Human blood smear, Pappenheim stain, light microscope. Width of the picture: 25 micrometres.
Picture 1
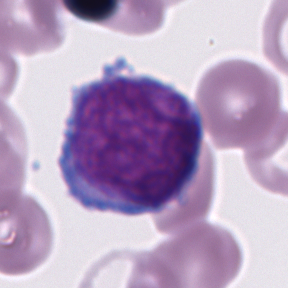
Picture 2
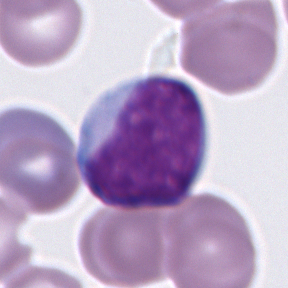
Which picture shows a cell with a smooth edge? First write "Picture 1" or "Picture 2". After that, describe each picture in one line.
Picture 2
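In picture 1: The cell's outline is finely ragged rather than smooth.
In picture 2: The cell outline is roughly round and smooth.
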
